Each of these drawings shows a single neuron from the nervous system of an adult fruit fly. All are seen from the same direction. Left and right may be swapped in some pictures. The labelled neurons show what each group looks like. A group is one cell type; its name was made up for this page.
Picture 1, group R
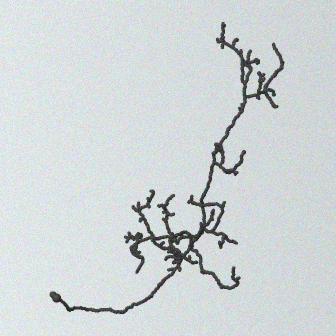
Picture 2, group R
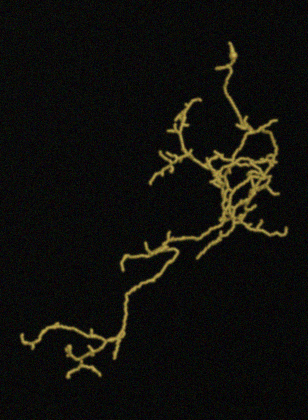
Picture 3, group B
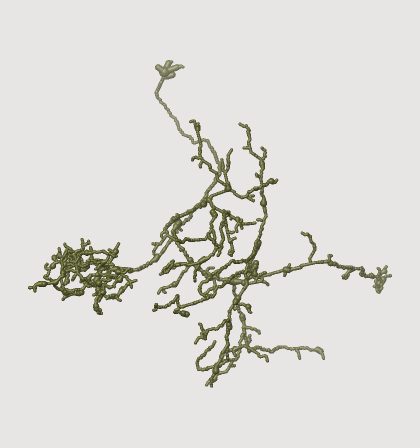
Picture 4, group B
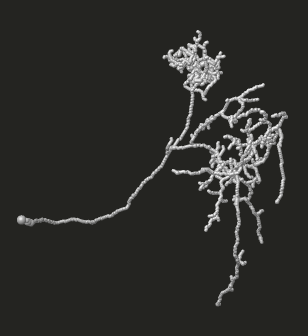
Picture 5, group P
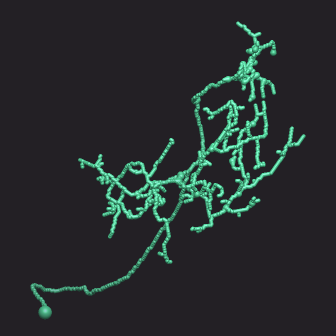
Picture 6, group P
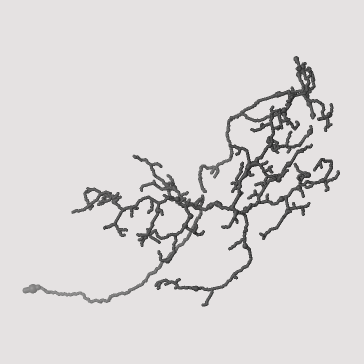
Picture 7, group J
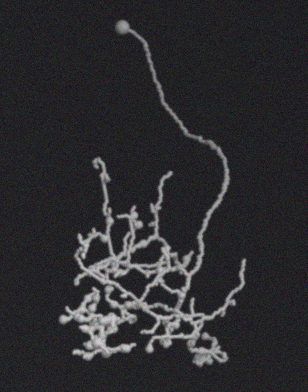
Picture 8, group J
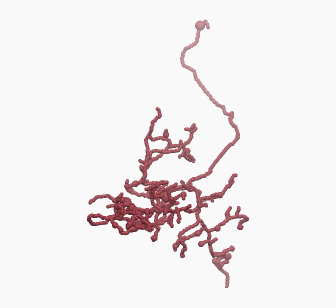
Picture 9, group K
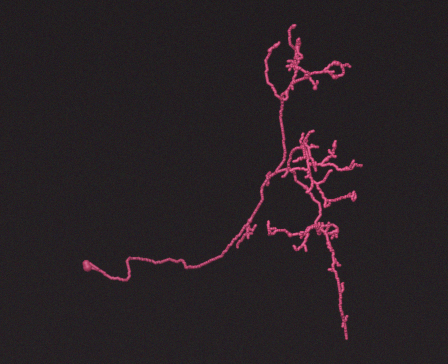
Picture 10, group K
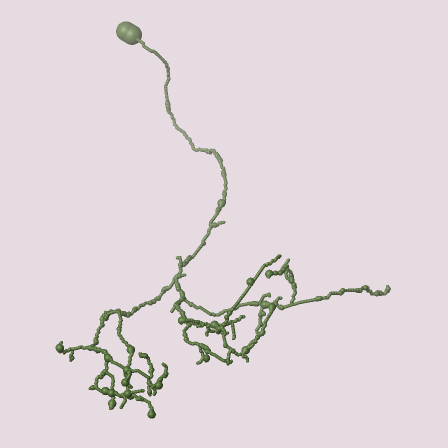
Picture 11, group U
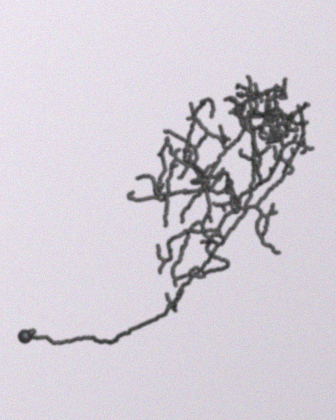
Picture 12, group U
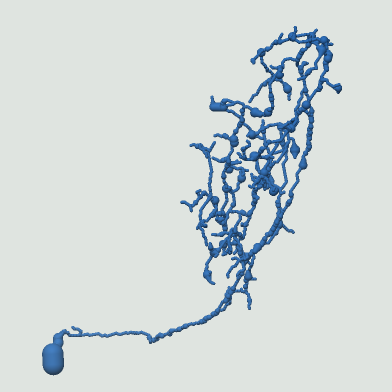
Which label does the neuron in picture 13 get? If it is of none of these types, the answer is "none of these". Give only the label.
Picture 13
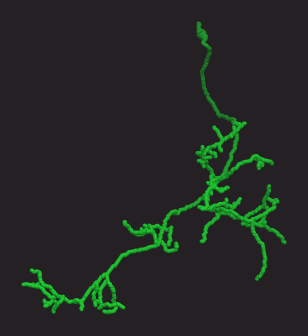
group R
